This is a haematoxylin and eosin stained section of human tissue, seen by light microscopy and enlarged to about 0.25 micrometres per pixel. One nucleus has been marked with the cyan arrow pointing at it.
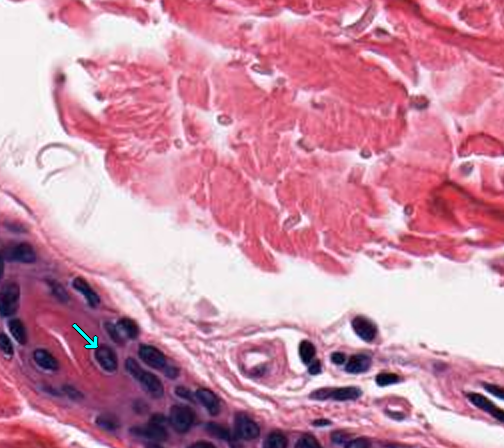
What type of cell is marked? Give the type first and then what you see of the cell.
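Keratinocyte. The nucleus is oval, dark-staining and about the same size as the nuclei crowded around it. The cytoplasm is pink and smooth, with no clear outline marking where this cell ends and its neighbours begin. The cell lies within a densely packed band of similar oval nuclei, below a clear empty space that separates this layer from pink fibrous tissue above.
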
